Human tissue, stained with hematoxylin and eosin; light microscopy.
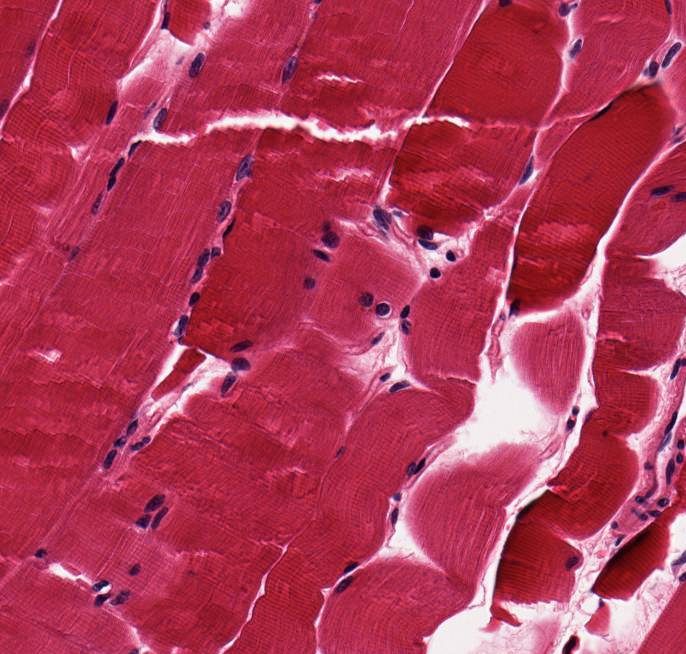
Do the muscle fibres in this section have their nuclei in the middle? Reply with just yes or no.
No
